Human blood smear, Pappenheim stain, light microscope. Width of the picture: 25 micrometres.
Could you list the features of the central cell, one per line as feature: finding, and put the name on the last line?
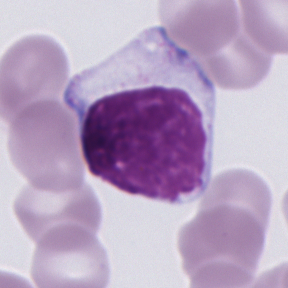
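Outline: angular, with straight edges and corners
Nucleus: roughly round, no lobes or deep indentation
Chromatin: dense, dark purple, mottled
Granules: a few fine reddish ones scattered in the cytoplasm above the nucleus
Name: large granular lymphocyte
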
